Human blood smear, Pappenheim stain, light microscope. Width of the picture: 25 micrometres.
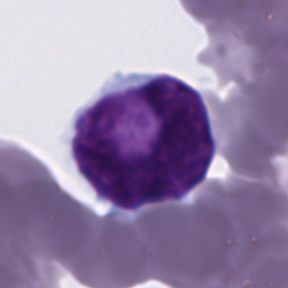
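Hairy cell, the nucleated cell at the centre of this blood smear. Its nucleus fills almost the whole cell, with a paler pinkish-purple patch at the centre-left. The cytoplasm shows no distinct granules, and the cell edge is slightly angular in places rather than perfectly smooth.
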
